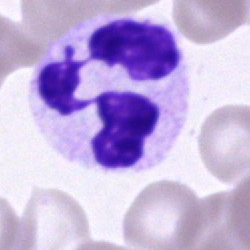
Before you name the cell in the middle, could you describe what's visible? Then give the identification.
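Looking first at the edge, I see a round, smooth outline. The chromatin, I note, is dark purple and coarsely clumped. I find no vacuoles in the cytoplasm. This one is a segmented neutrophil.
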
